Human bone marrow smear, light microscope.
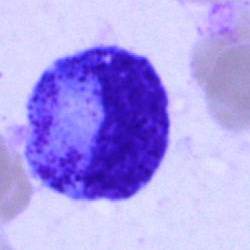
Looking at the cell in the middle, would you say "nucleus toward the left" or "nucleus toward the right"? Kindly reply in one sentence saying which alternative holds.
On the right side of this cell lies the nucleus.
